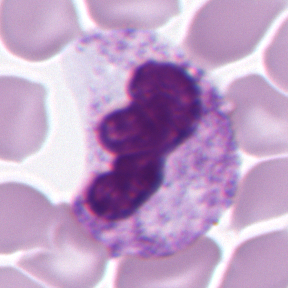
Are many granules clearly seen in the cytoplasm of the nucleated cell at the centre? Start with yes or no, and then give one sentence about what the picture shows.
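Yes. Fine violet granules are scattered throughout the cytoplasm.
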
